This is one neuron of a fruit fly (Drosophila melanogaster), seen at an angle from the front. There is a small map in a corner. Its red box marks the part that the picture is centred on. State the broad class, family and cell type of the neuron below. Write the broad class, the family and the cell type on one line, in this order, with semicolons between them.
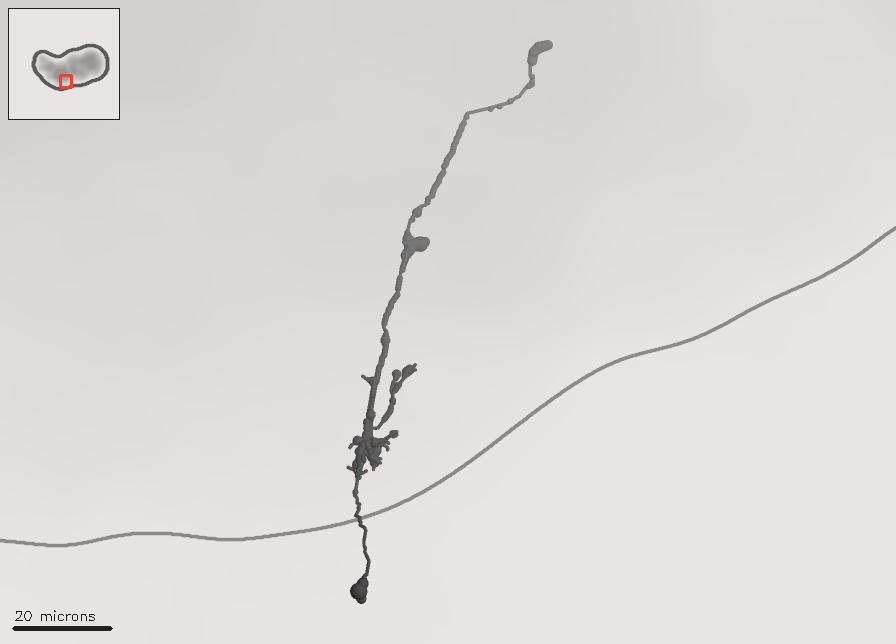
optic-lobe intrinsic neuron; Tm; Tm2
